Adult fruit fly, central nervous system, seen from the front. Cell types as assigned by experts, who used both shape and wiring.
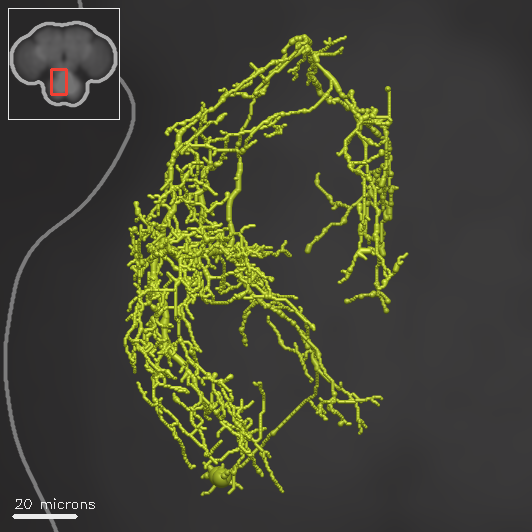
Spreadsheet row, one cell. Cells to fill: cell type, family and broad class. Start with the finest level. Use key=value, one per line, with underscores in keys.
cell_type=IN12A006
family=hemilineage 12A
broad_class=nerve-cord intrinsic neuron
